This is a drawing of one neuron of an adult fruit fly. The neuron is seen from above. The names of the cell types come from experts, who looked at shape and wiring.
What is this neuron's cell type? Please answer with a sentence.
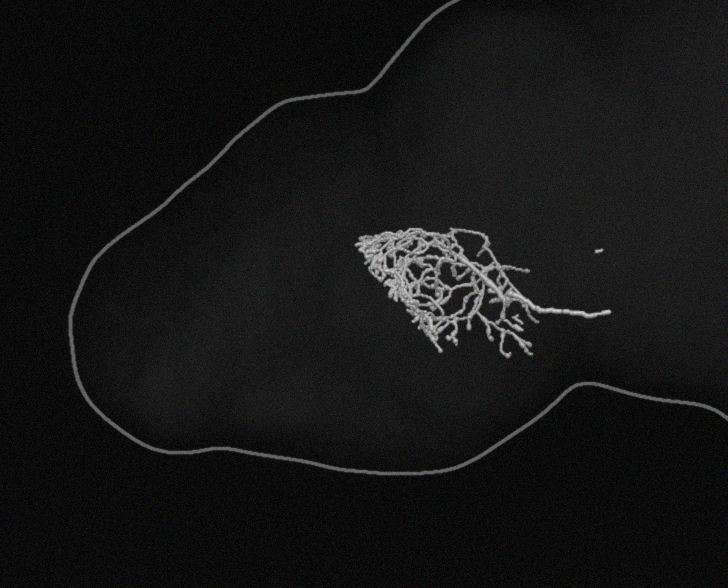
The cell type is LT34.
